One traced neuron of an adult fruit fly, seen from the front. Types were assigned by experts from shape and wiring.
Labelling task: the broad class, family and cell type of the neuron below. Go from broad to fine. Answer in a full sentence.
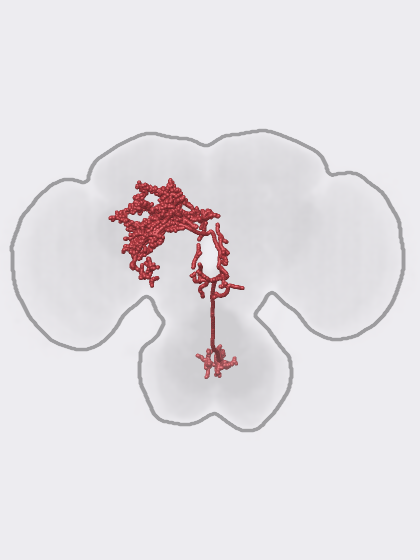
A descending neuron of the DNp family, type DNp103.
